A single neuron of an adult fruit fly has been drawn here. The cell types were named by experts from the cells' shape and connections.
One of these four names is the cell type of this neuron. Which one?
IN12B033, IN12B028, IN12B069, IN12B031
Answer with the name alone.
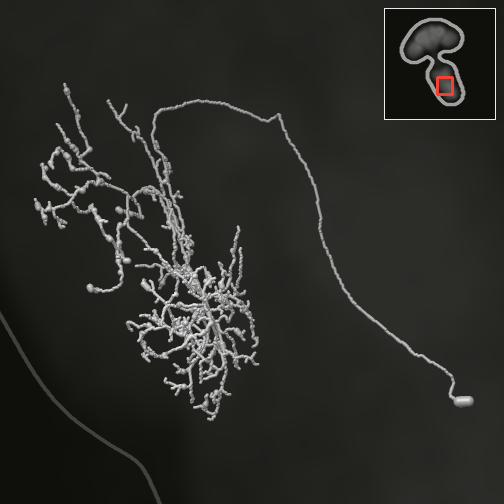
IN12B033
